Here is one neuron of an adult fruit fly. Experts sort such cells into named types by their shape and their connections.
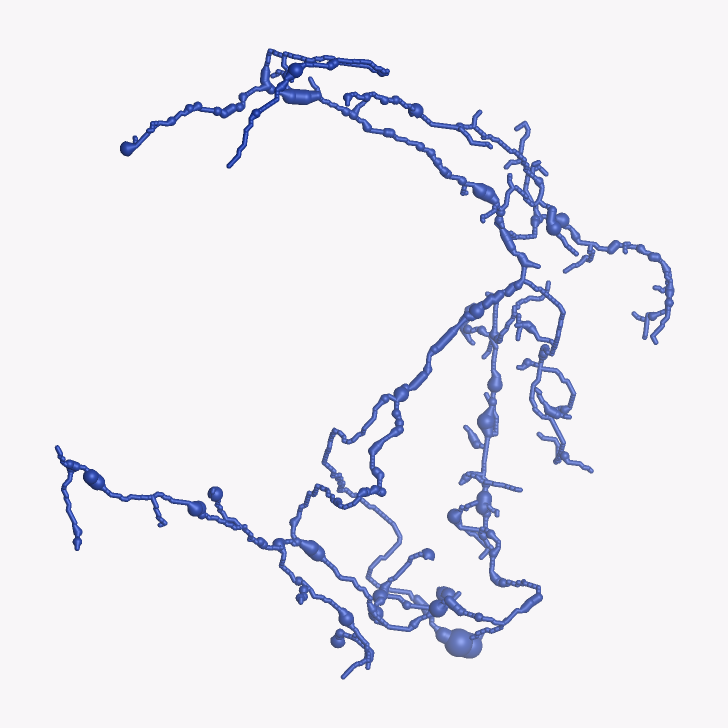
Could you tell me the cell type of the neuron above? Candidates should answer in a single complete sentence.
This neuron counts as a member of the cell type CB3049.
